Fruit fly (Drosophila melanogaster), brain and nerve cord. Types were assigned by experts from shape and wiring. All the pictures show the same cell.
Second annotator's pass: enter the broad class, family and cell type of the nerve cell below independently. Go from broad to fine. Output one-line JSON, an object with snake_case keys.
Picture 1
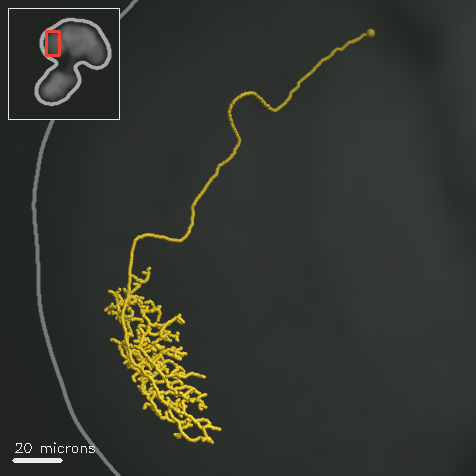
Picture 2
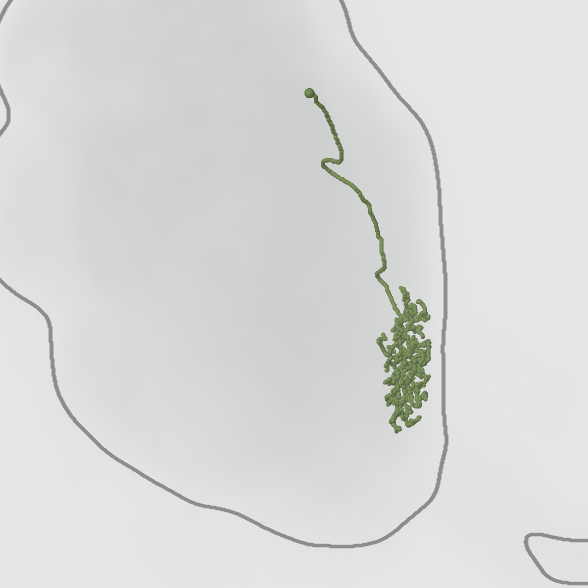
{"broad_class": "optic-lobe intrinsic neuron", "family": "Pm", "cell_type": "Pm2a"}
